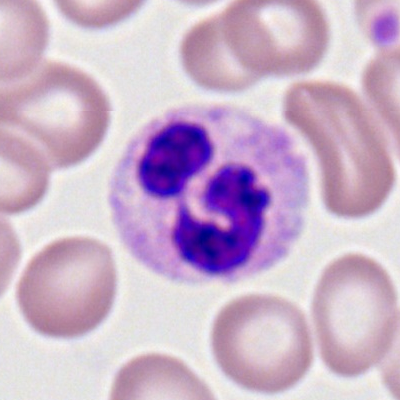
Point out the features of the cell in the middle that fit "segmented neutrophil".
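A nucleus divided into more than one lobe goes with the name segmented neutrophil.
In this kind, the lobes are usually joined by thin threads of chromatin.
Its chromatin is dark purple and coarsely clumped. Plentiful pale pinkish-lilac cytoplasm holds fine, faint lilac granules. Nothing listed here is at odds with the name.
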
